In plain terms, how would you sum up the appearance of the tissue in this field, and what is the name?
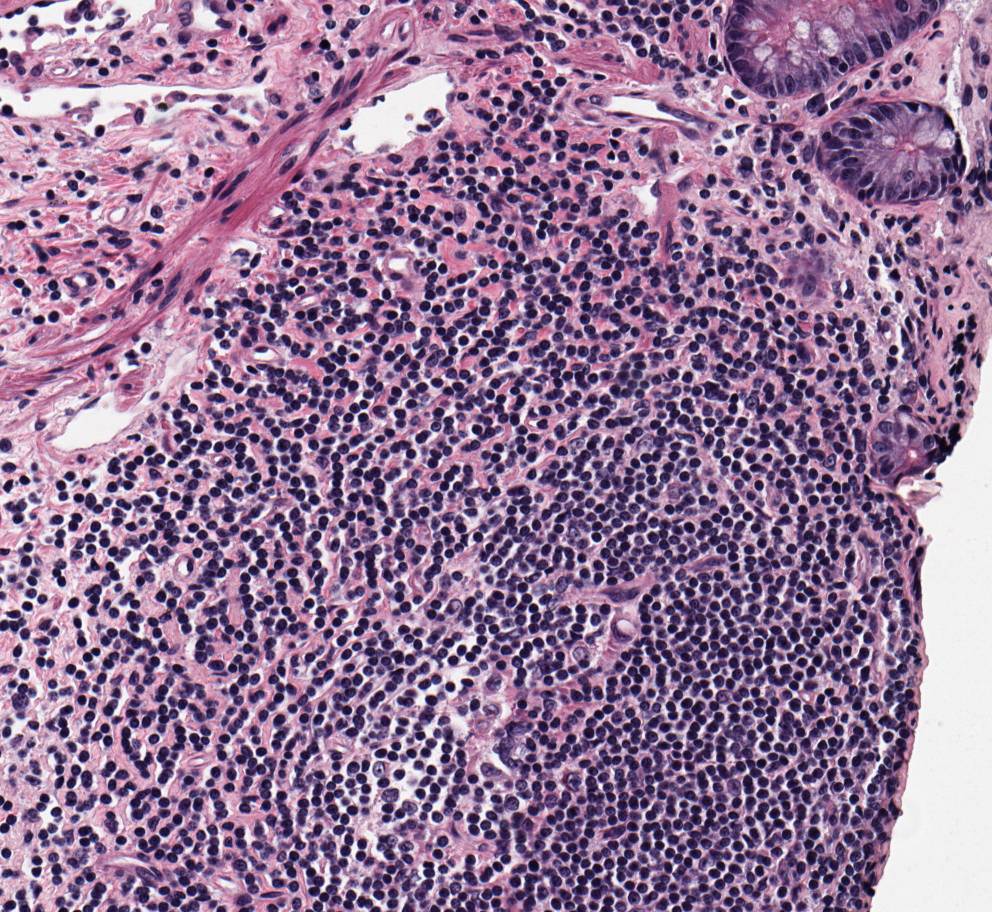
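Small lymphocytes densely fill most of the field, centre to bottom and right. Nuclei: small, round, dark; cytoplasm very scant. Packing is tighter and darker toward the right and lower right. Top right: two cross-cut glands, columnar epithelium with pale goblet cells. This is terminal ileum.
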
